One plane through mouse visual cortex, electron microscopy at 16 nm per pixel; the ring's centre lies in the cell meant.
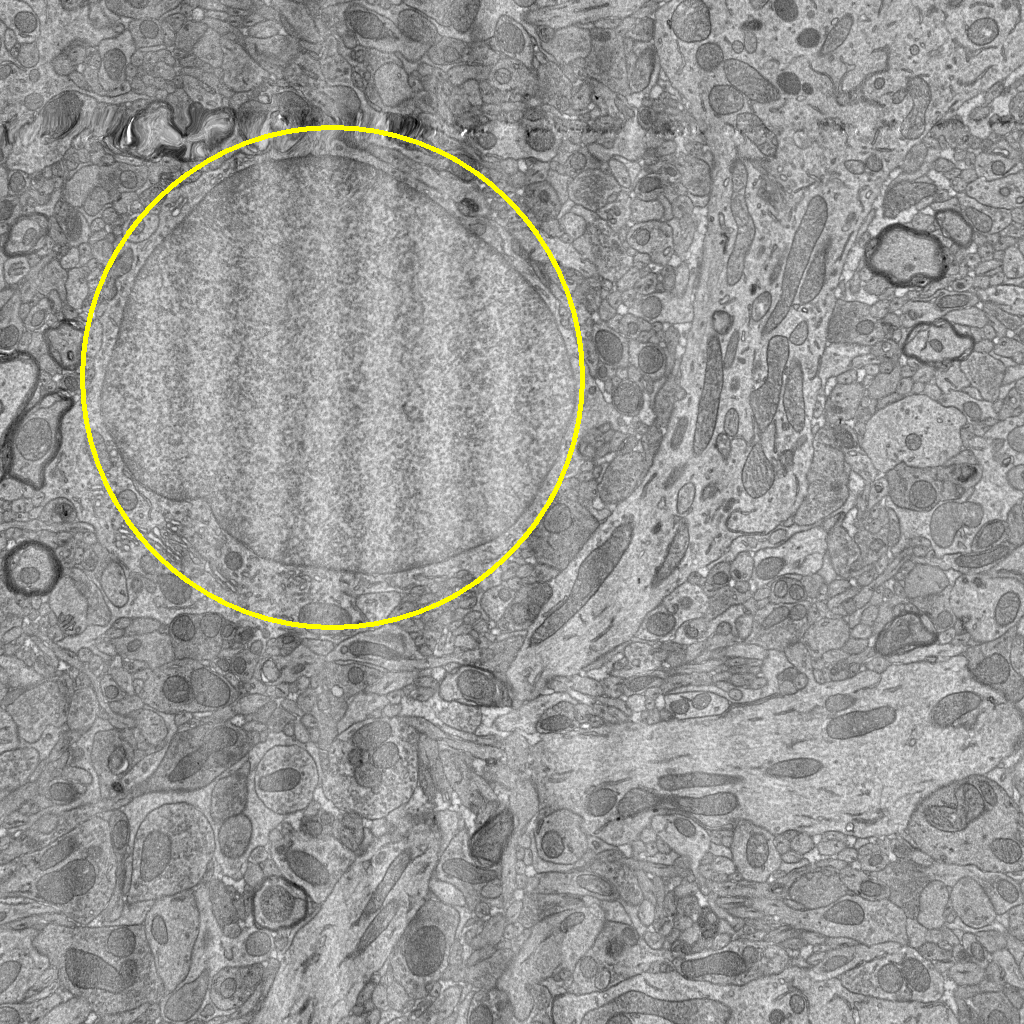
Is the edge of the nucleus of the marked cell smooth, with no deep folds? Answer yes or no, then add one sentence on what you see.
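Yes. The nuclear envelope is smooth apart from one shallow step at the lower left.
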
